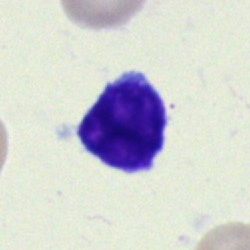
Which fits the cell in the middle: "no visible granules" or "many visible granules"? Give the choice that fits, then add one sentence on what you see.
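No visible granules. No granules are visible in the cell.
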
